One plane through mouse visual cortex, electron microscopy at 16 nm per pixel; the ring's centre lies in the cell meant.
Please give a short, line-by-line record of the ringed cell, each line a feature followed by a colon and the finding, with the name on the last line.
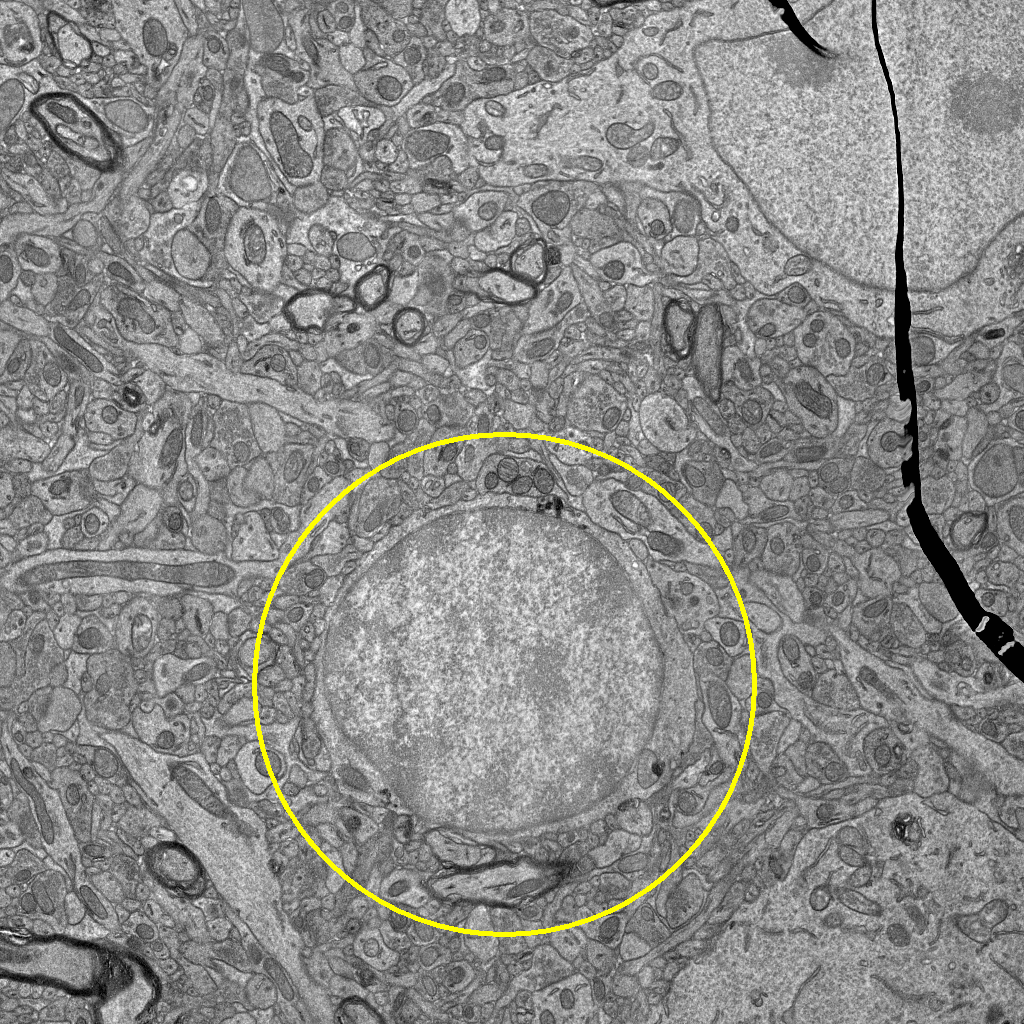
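Nucleus: round, whole within the ring.
Nucleolus: none distinct in this plane.
Rough endoplasmic reticulum: no stacked cisterns visible.
Granules: small dark cluster at the top edge of the cell body.
Name: oligodendrocyte.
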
